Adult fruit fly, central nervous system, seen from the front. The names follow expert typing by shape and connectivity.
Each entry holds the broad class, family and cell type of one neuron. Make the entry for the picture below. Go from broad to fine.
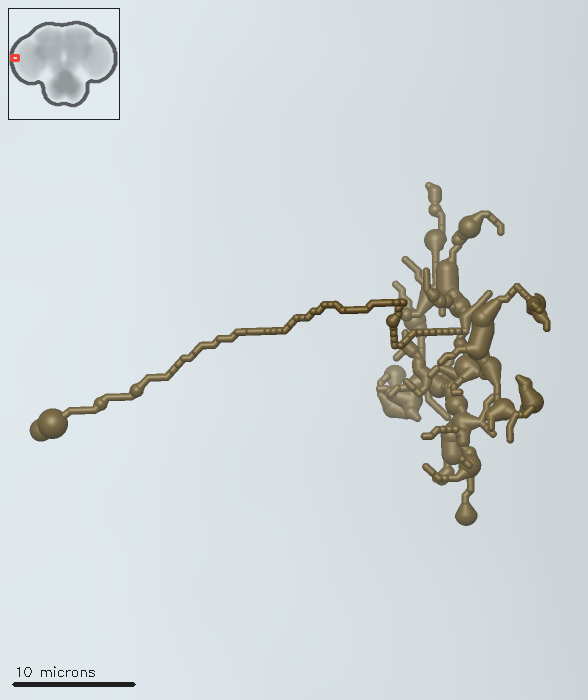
optic-lobe intrinsic neuron; Dm; Dm15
